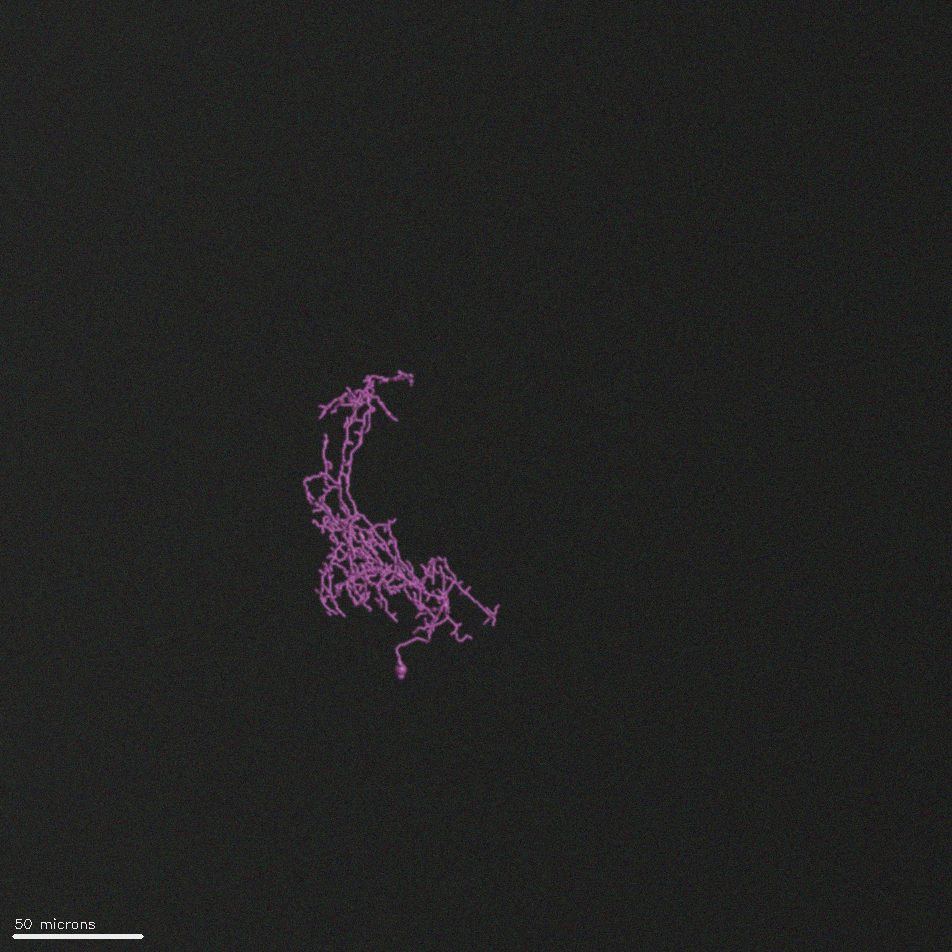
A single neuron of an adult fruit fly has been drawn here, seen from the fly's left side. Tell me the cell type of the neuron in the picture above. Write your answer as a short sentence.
The cell type is AVLP363.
